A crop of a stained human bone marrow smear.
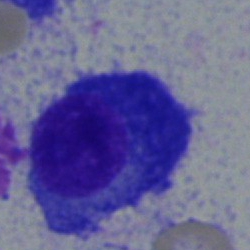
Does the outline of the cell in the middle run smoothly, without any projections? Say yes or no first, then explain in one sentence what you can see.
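No. The cell outline is irregular, with ragged, frayed margins.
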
